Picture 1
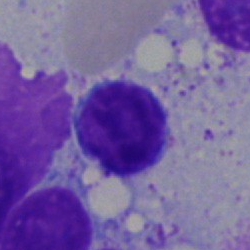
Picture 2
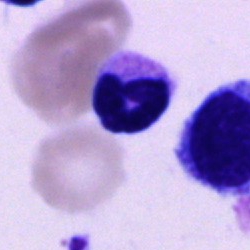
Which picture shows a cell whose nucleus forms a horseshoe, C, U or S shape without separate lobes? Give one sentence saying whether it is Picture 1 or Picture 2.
In picture 2 the nucleus of the cell has been drawn out into a lobeless curved band.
